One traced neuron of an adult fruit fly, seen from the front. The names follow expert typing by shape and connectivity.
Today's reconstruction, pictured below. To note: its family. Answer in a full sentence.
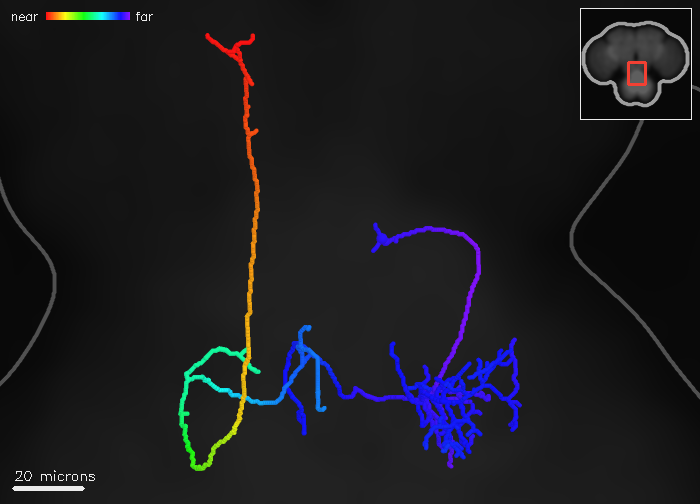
The family is hemilineage 19B.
